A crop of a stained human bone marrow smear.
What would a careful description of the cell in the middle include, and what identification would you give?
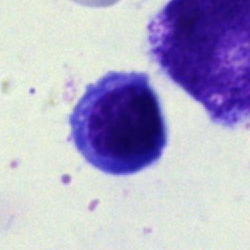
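The cell has a roughly round outline, with small irregular bumps along its upper left edge. The nucleus occupies most of the cell, and the cytoplasm forms only a narrow rim. Chromatin is dense and dark purple. The cell is an erythroblast.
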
